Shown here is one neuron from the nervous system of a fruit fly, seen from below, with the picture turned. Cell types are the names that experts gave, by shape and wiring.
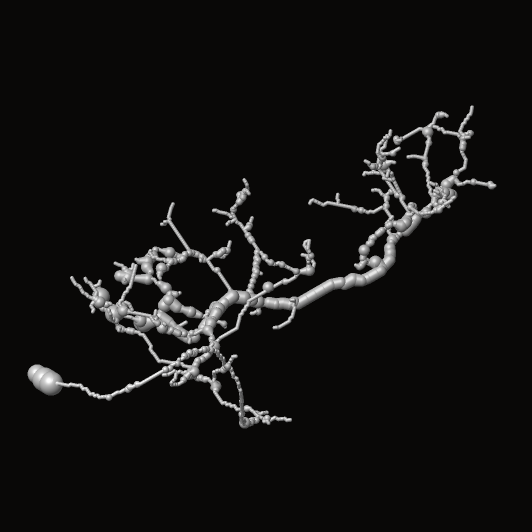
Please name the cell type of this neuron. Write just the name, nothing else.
IN03B077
